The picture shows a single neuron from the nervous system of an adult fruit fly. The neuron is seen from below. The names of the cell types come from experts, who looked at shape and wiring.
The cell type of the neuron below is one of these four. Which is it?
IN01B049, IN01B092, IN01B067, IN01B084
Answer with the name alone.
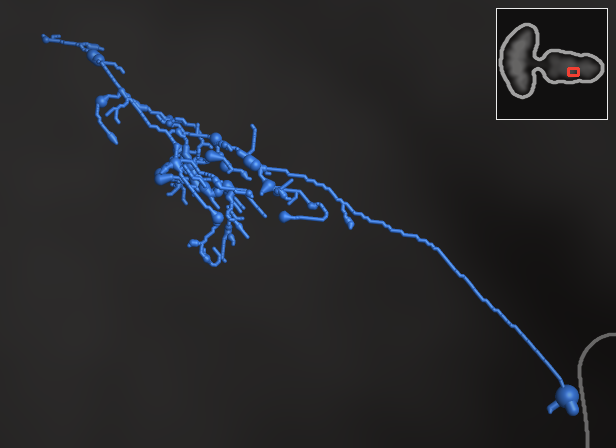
IN01B092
